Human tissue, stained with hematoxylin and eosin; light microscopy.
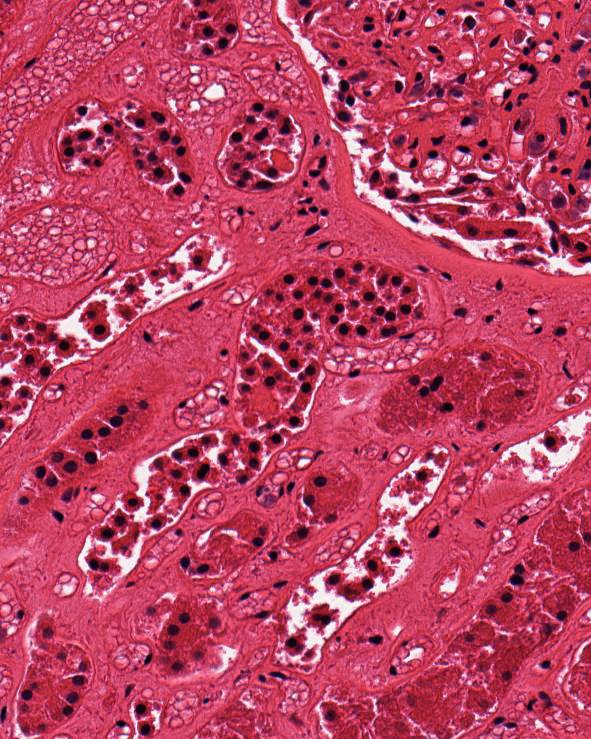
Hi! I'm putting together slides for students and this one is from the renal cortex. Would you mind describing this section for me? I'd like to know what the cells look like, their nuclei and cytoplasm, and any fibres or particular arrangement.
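Looking across the whole field, I see cells grouped in nests, some rounded, some elongated, with pink fibrous stroma separating them. In that stroma there are scattered small, dark, spindle-shaped nuclei. Several nests have white clefts where the cells sit loosened and detached; that's an artefact of shrinkage. And I don't find any fat cells.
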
